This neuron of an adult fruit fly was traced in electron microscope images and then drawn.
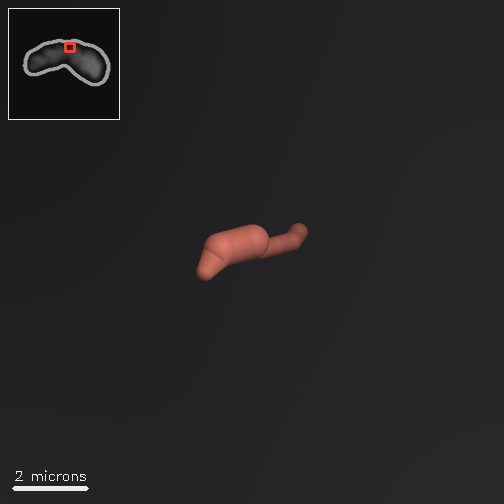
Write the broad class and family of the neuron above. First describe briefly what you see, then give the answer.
The drawing shows no cell body. By the scale bar it is about 2 microns wide in this view. It is a photoreceptor or other optic-lobe sensory neuron. Its family is called class visual.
